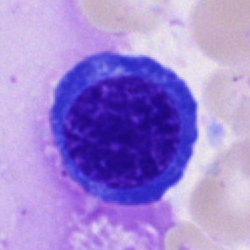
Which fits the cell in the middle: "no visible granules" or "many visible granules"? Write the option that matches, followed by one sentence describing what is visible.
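No visible granules. No granules are seen in the cytoplasm.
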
